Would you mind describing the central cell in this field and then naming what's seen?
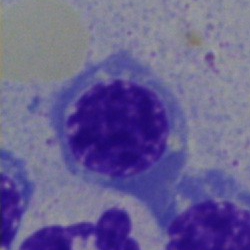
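Start with the nucleus: its chromatin is dark purple and coarsely clumped. Take your time looking, and you will find no distinct nucleolus standing out inside it. Now move out to the cytoplasm, which carries no granules. Notice as well that the cell's outline is somewhat irregular rather than a smooth circle. This cell is an erythroblast.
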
